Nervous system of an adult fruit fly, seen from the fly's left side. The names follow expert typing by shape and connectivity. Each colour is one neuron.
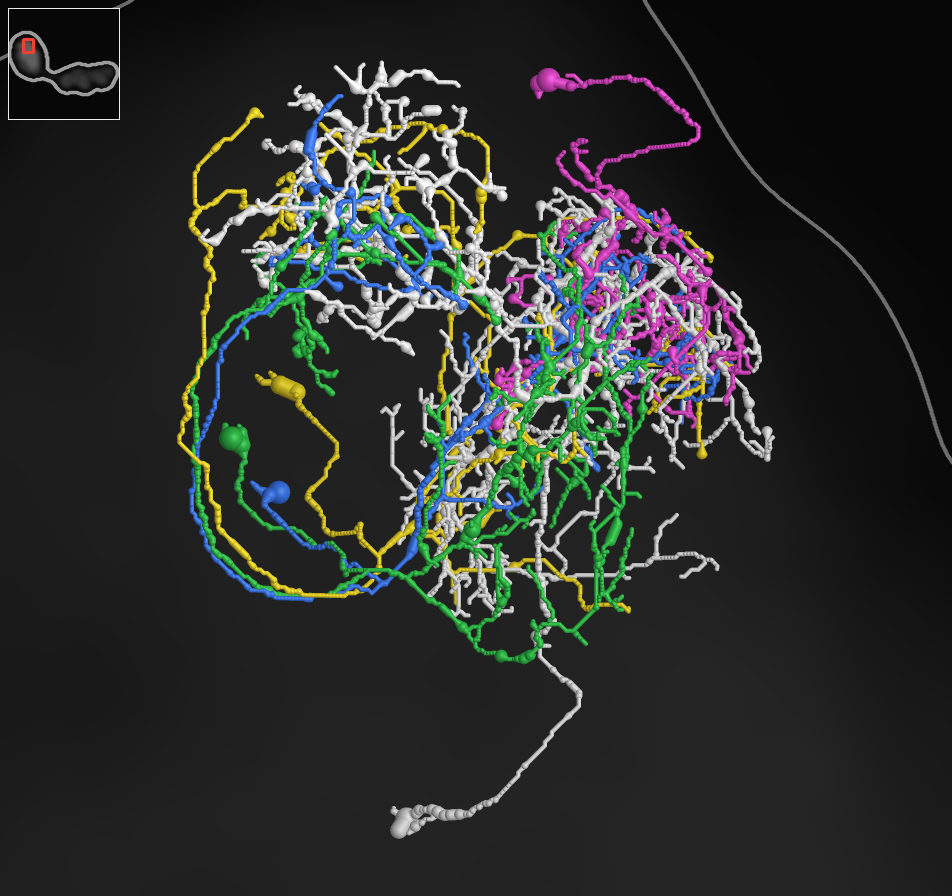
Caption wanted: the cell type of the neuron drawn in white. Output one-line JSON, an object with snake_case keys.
{"cell_type": "LHAV3k6"}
